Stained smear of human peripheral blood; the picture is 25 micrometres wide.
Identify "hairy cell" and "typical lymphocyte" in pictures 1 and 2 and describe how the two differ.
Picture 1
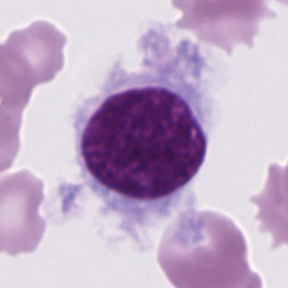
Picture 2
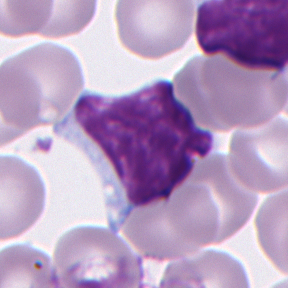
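Picture 1 shows the hairy cell, and picture 2 the typical lymphocyte. In picture 1 the border is ragged, with many fine hair-like projections running around most of the cell.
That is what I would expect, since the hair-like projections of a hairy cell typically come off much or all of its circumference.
Its nucleus is round, about 10 micrometres across, and sits roughly in the centre, surrounded by pale grey-blue cytoplasm.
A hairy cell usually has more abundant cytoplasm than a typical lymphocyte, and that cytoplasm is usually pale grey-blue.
In picture 2, by contrast, the nucleus fills most of the cell, and its outline is angular and irregular.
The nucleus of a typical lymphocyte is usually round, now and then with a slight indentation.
The angular outline seen here differs from that usual round form. The cytoplasm of the typical lymphocyte is very pale blue, against the pale grey-blue of picture 1.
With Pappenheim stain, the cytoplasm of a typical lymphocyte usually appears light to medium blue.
Some things the two share: neither nucleus shows a nucleolus, the hairy cell has no distinct granules, and the lymphocyte has no coarse purple granules. Around them, the neighbouring red cells in picture 1 have spiky, crenated edges, while in picture 2 a small purple fragment lies just left of the lymphocyte.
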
